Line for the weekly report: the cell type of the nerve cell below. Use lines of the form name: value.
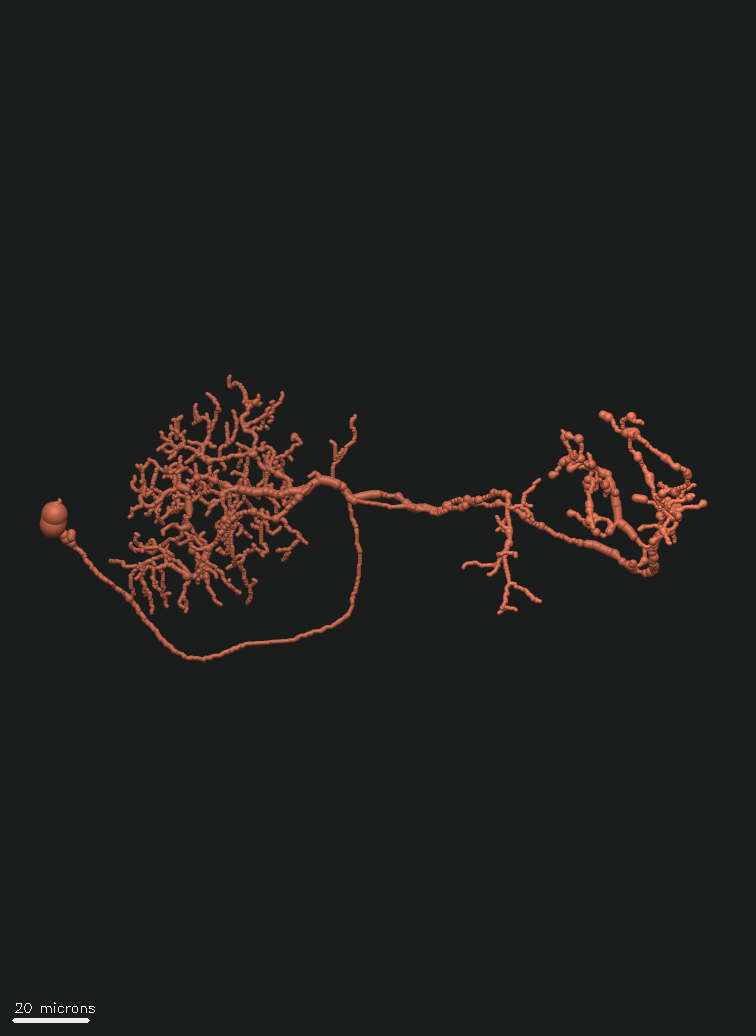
cell type: LoVP30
